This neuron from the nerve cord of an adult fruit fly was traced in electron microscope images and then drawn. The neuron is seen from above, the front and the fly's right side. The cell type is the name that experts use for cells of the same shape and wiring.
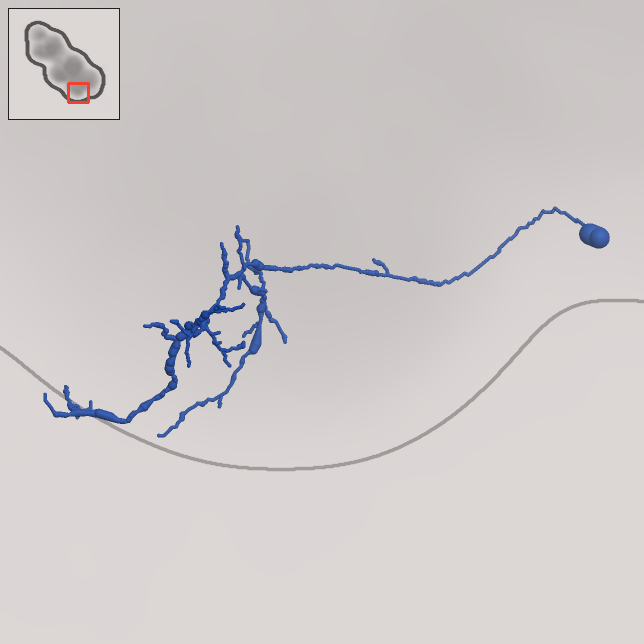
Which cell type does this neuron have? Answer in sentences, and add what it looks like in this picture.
It is of cell type IN13B091. Its broad class is nerve-cord intrinsic neuron. In this view it is wider than it is tall.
